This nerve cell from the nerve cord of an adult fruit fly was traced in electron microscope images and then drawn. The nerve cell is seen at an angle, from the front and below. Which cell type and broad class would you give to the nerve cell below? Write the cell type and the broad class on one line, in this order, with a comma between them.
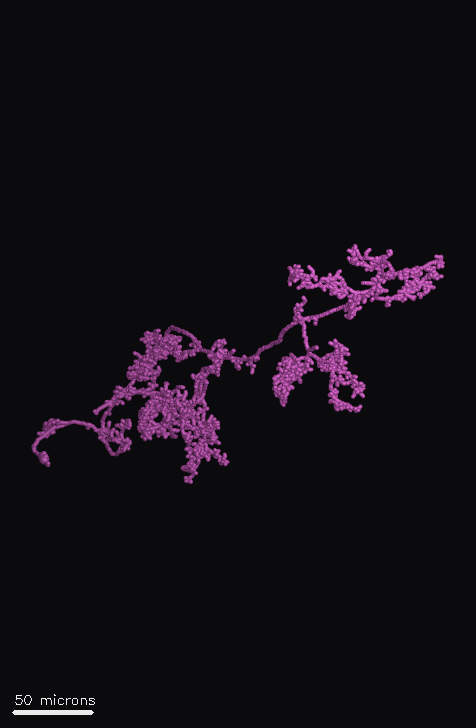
INXXX027, nerve-cord intrinsic neuron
